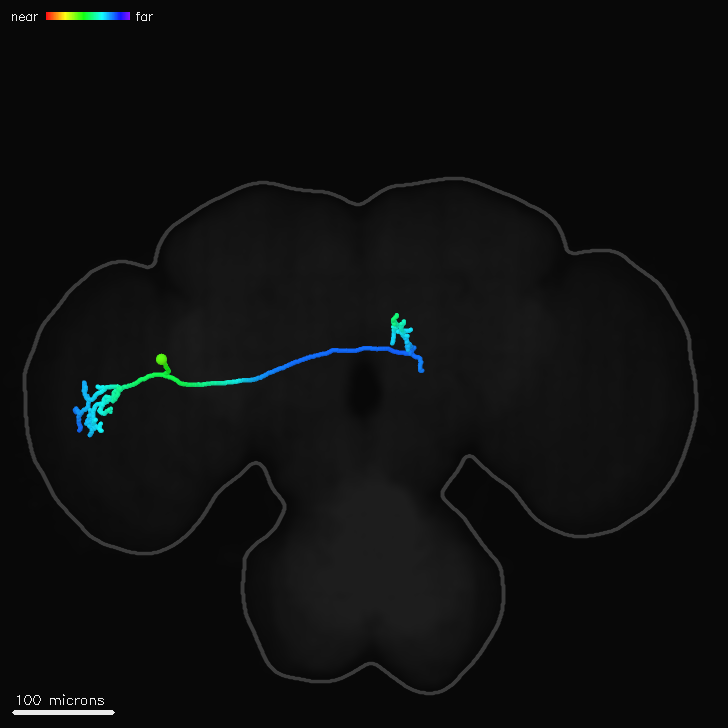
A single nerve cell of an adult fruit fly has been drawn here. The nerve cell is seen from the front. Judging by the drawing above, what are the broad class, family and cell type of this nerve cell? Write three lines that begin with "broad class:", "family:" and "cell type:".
broad class: visual projection neuron
family: hemilineage VPNl&d1_lateral
cell type: MeVP54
